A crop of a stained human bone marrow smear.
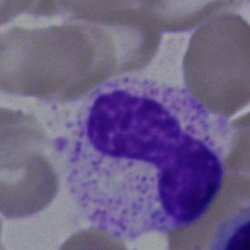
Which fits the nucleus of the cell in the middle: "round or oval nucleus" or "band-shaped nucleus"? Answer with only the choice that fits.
Band-shaped nucleus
